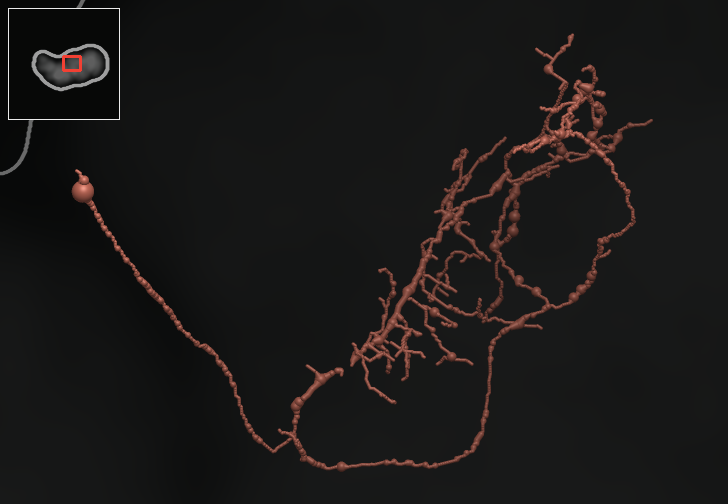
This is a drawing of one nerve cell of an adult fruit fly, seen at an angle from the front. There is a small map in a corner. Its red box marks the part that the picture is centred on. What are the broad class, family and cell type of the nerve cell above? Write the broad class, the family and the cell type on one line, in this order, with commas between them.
central-brain intrinsic neuron, hemilineage VPNp1_medial, PLP188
